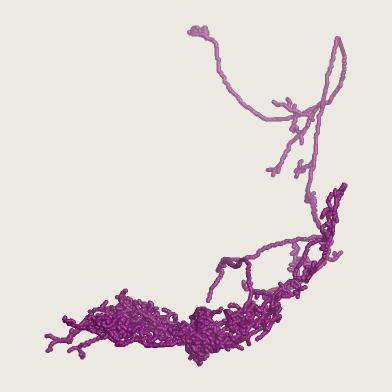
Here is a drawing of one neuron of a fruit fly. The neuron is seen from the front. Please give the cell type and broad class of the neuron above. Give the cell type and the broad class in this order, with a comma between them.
INXXX252, nerve-cord intrinsic neuron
